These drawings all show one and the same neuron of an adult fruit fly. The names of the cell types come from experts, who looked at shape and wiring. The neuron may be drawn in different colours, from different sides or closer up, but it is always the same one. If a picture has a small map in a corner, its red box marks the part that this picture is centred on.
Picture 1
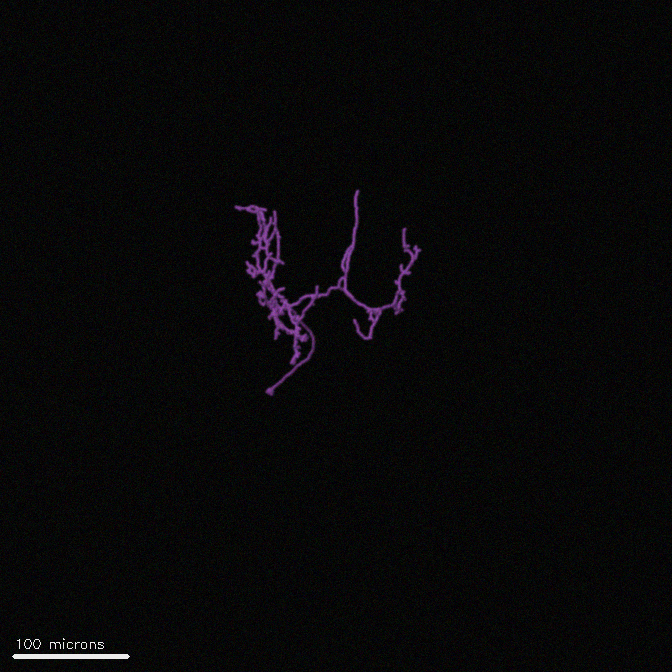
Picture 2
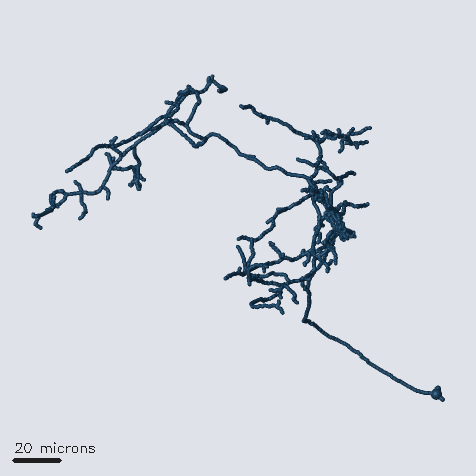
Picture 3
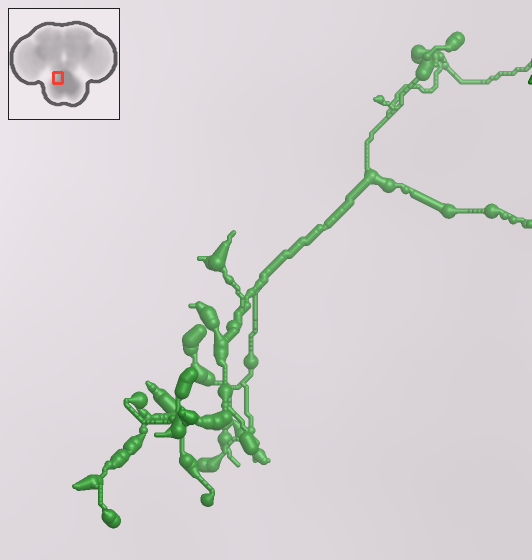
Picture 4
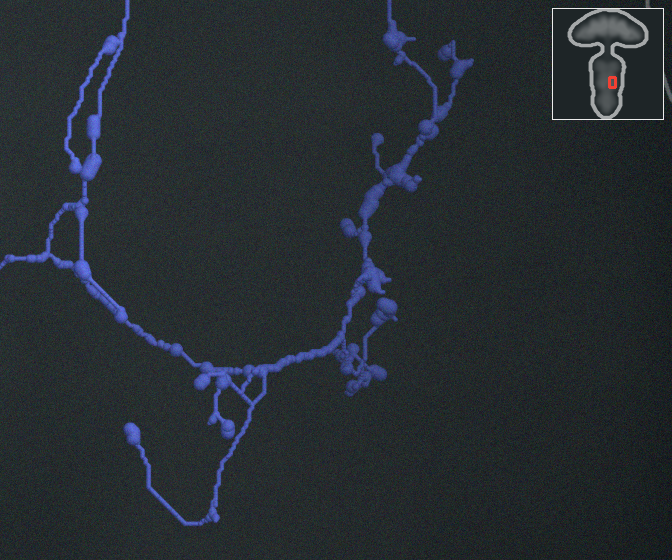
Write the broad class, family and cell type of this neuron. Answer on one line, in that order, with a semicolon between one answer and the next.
nerve-cord intrinsic neuron; hemilineage 06A; IN06A033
